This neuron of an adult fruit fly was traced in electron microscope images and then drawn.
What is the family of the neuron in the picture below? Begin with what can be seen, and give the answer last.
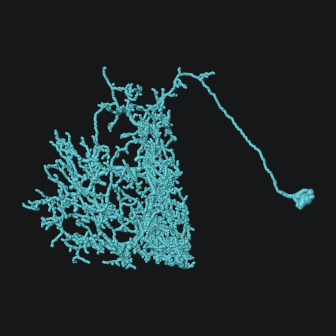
Its cell body lies on the right of the picture. Dozens of branch ends can be seen. It is a nerve-cord intrinsic neuron. Its family is hemilineage 14A.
